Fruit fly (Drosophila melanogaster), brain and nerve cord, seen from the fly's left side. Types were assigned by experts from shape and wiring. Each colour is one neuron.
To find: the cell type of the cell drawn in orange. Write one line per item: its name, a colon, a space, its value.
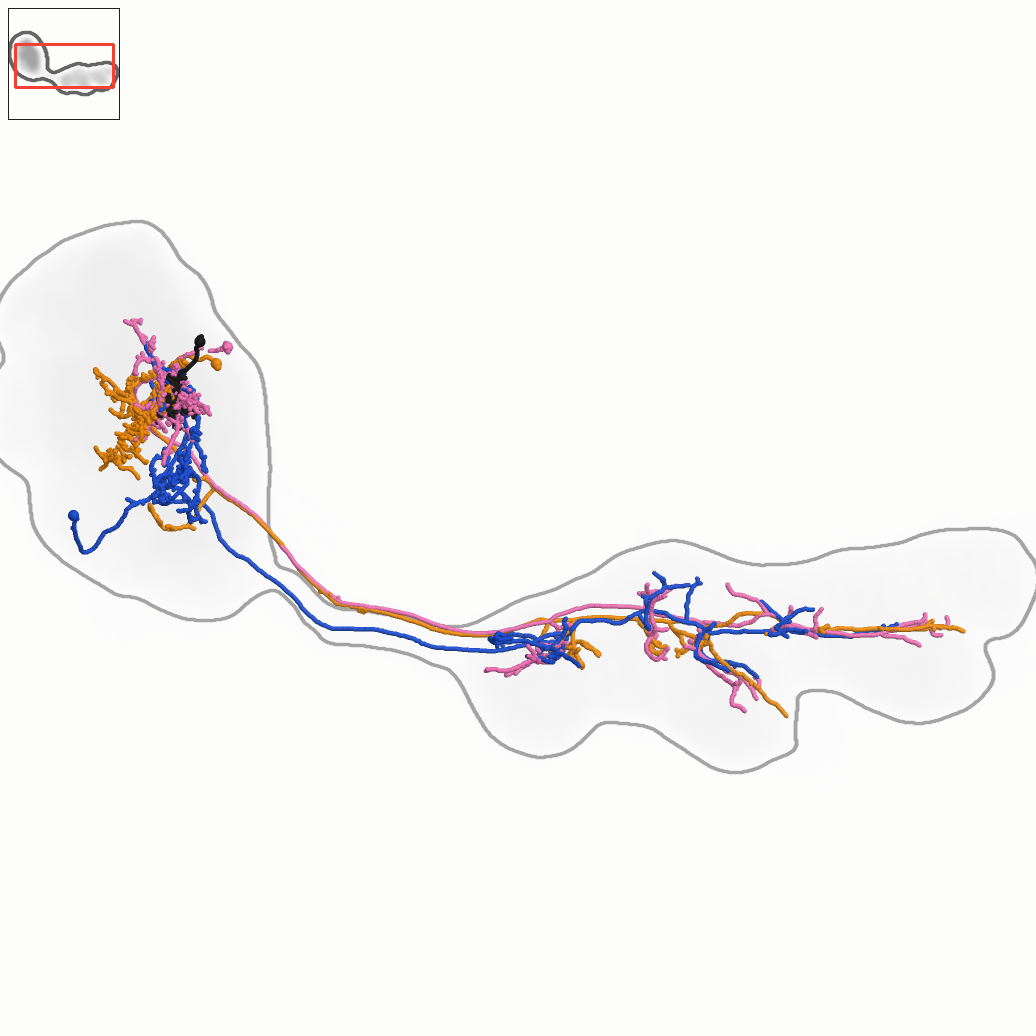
cell type: DNp05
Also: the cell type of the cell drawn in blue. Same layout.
cell type: DNg79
